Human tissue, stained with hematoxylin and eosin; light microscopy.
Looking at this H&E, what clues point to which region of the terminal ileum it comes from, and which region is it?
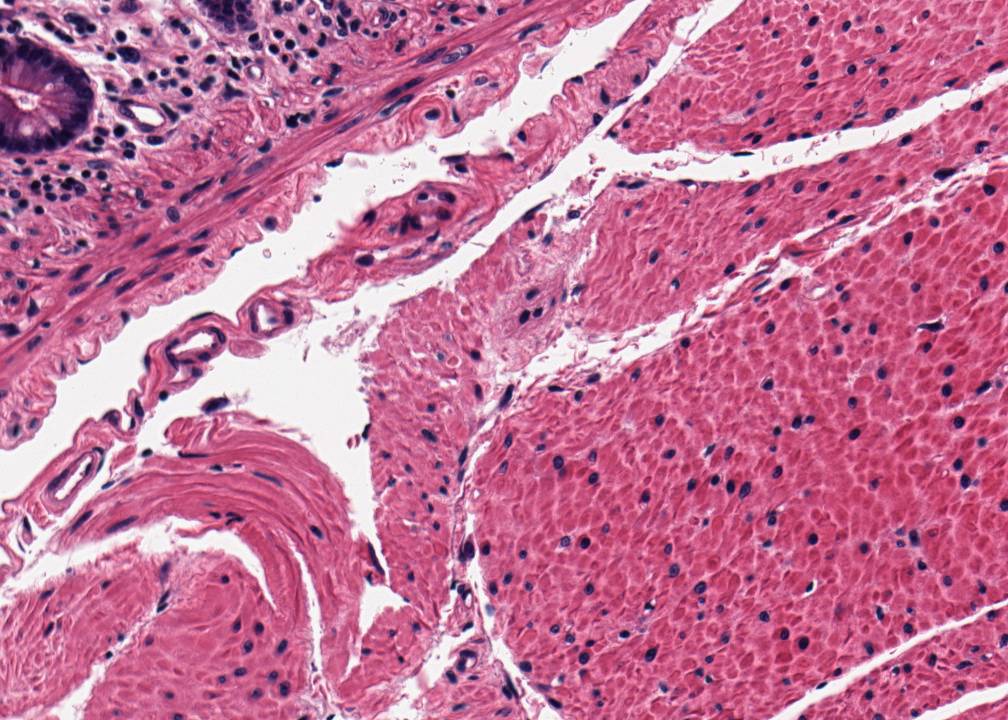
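Smooth muscle fills most of the right half and lower right, cut across its fibres, so its nuclei look round and lie singly, scattered through pink cytoplasm. In the lower left, a bundle cut along its length curves in an arc and carries elongated nuclei.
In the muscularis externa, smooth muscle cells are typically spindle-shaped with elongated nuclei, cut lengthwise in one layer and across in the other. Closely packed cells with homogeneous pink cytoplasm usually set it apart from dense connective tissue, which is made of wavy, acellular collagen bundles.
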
